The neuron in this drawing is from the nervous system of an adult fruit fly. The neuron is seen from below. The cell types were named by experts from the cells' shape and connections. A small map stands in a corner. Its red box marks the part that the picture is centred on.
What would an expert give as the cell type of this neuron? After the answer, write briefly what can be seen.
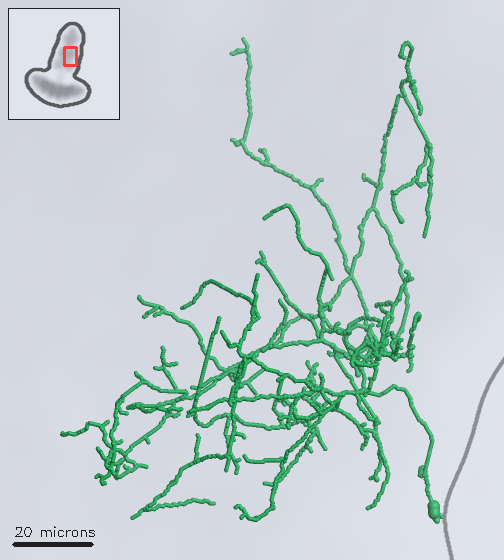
Its cell type is IN17A078. This is a nerve-cord intrinsic neuron. Its cell body lies at the lower right of the picture. By the scale bar it is about 130 microns tall in this view. Dozens of branch ends can be seen.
